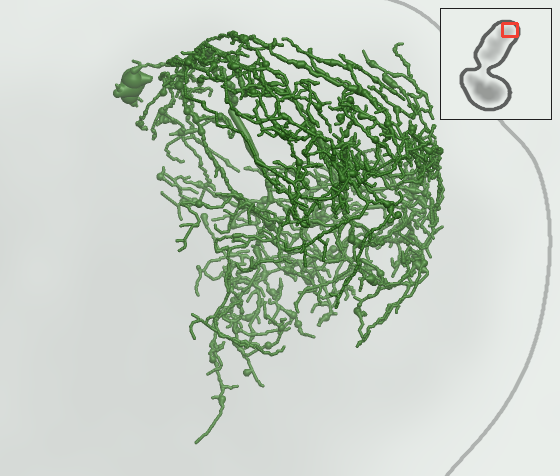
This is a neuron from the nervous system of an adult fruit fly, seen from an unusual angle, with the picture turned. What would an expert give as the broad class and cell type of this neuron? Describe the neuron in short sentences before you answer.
More than a hundred branch ends can be seen. As drawn here it is taller than it is wide. Its broad class is nerve-cord intrinsic neuron. The cell type is INXXX209.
